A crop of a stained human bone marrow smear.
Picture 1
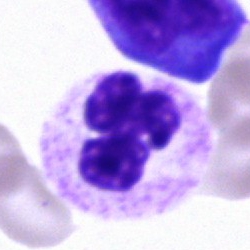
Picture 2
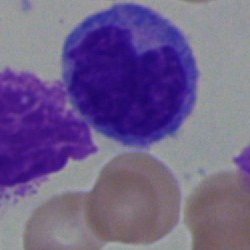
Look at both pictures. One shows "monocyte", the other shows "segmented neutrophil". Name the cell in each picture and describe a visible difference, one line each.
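Picture 1 – segmented neutrophil. Fine pinkish-violet granules are scattered throughout the cytoplasm.
Picture 2 – monocyte. No granules can be seen in the cytoplasm.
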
